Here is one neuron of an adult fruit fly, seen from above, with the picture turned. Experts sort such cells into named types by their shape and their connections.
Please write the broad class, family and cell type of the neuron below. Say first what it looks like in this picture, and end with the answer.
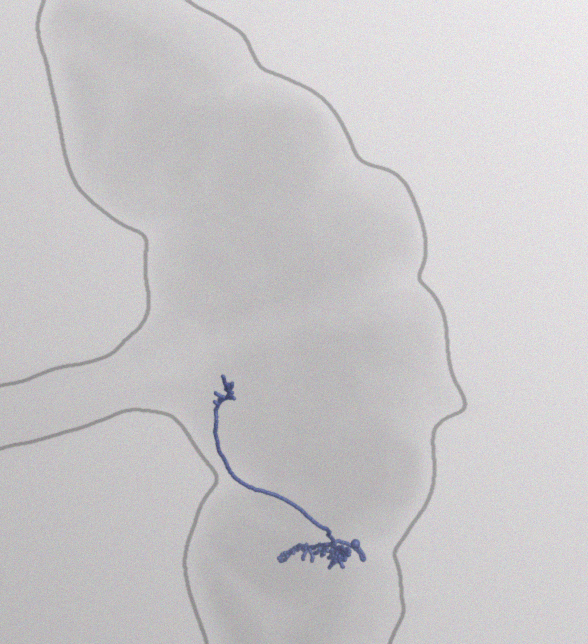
It is in the brain and does not reach the nerve cord. The cell body can be seen at the bottom of the picture. This is a visual projection neuron. Its family is MeVP. It is of cell type MeVP7.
